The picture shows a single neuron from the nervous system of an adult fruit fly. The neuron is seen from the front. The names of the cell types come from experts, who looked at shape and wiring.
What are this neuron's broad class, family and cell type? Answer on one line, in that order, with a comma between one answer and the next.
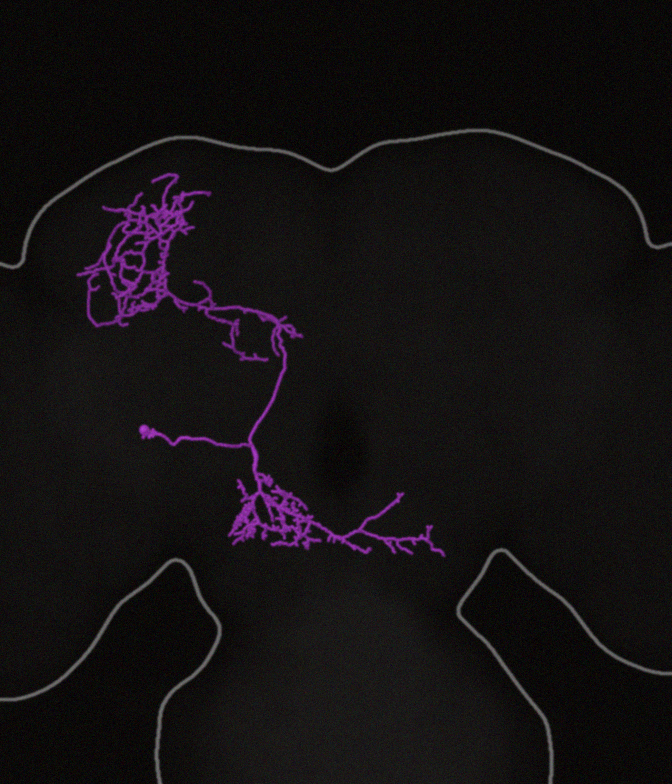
central-brain intrinsic neuron, hemilineage ALl1_ventral, SLP236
